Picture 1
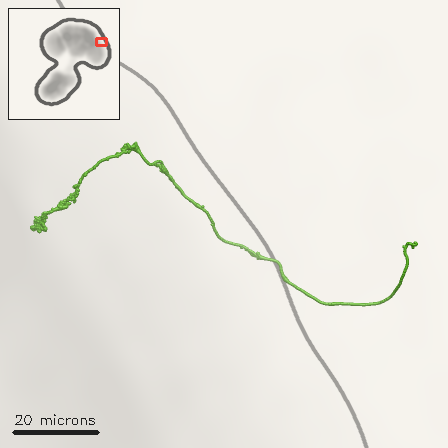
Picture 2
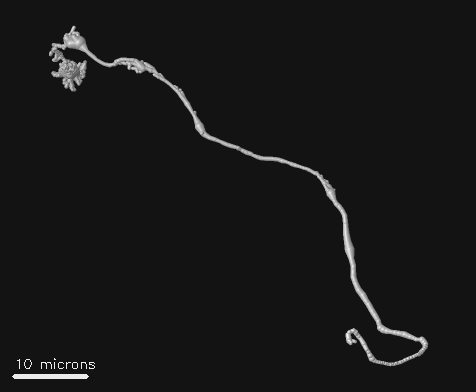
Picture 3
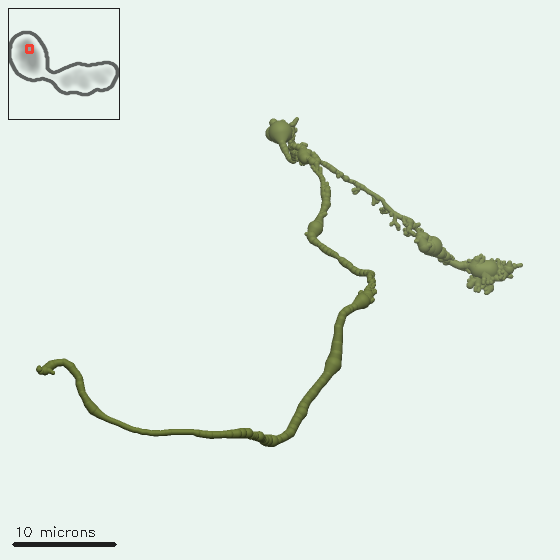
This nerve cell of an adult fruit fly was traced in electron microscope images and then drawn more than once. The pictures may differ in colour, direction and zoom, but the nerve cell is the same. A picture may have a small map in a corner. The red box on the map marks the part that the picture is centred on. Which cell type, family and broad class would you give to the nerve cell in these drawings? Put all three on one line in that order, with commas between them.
R7y, class visual, photoreceptor or other optic-lobe sensory neuron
